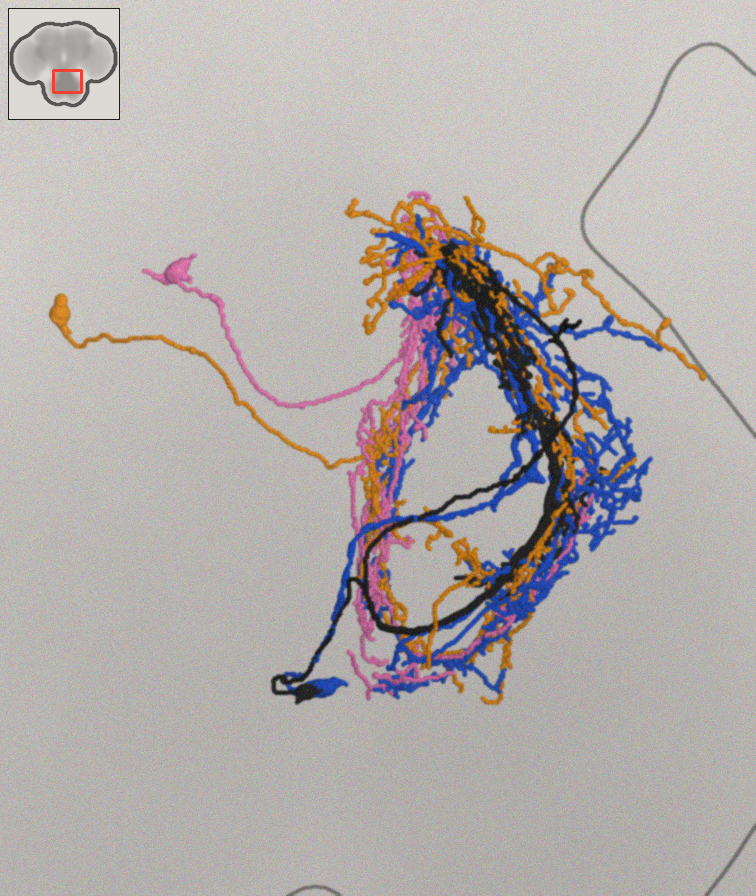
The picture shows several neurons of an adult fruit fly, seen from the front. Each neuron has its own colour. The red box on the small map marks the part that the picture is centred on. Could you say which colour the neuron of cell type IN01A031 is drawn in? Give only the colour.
orange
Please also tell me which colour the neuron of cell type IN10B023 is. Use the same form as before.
black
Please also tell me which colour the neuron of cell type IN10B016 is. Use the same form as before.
blue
